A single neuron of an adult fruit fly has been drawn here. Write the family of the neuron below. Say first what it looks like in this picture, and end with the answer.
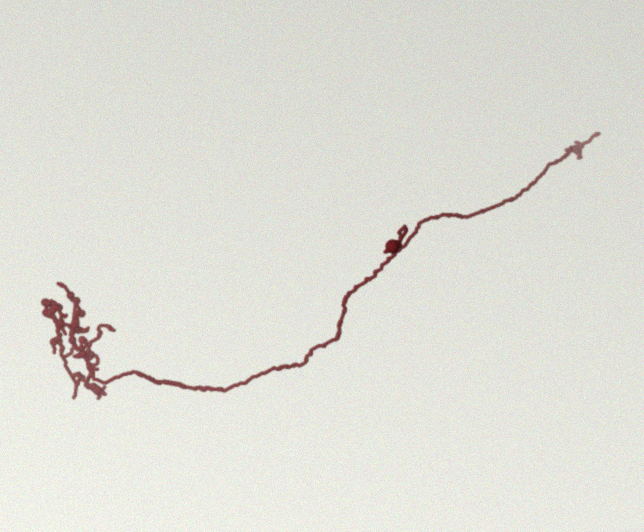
The cell body can be seen in the middle of the picture. In this view it is wider than it is tall. It is a visual projection neuron. Its family is LPC.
